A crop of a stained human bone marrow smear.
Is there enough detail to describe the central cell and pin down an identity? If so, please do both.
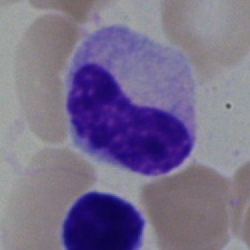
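The cell has a smooth, rounded outline with somewhat squared corners. Its nucleus is curved like a kidney bean, and the chromatin is dark purple with scattered small paler patches. The cytoplasm is abundant and pale lilac-blue. This is a band neutrophil.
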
